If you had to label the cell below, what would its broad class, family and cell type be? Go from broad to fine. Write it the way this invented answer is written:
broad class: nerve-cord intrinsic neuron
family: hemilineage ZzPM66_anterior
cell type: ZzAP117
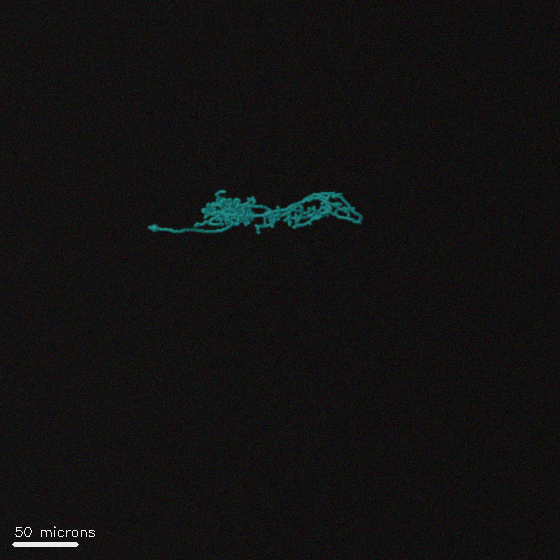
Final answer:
broad class: central-brain intrinsic neuron
family: hemilineage MD_SA1
cell type: GNG621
